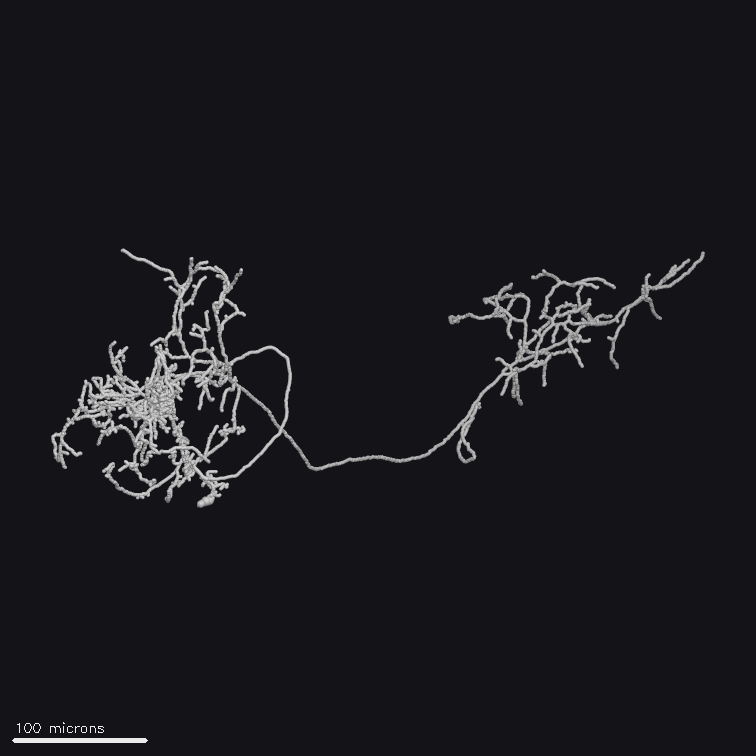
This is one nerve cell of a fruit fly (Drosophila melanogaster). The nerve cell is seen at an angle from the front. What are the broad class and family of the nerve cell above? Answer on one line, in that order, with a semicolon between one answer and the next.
descending neuron; DNg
